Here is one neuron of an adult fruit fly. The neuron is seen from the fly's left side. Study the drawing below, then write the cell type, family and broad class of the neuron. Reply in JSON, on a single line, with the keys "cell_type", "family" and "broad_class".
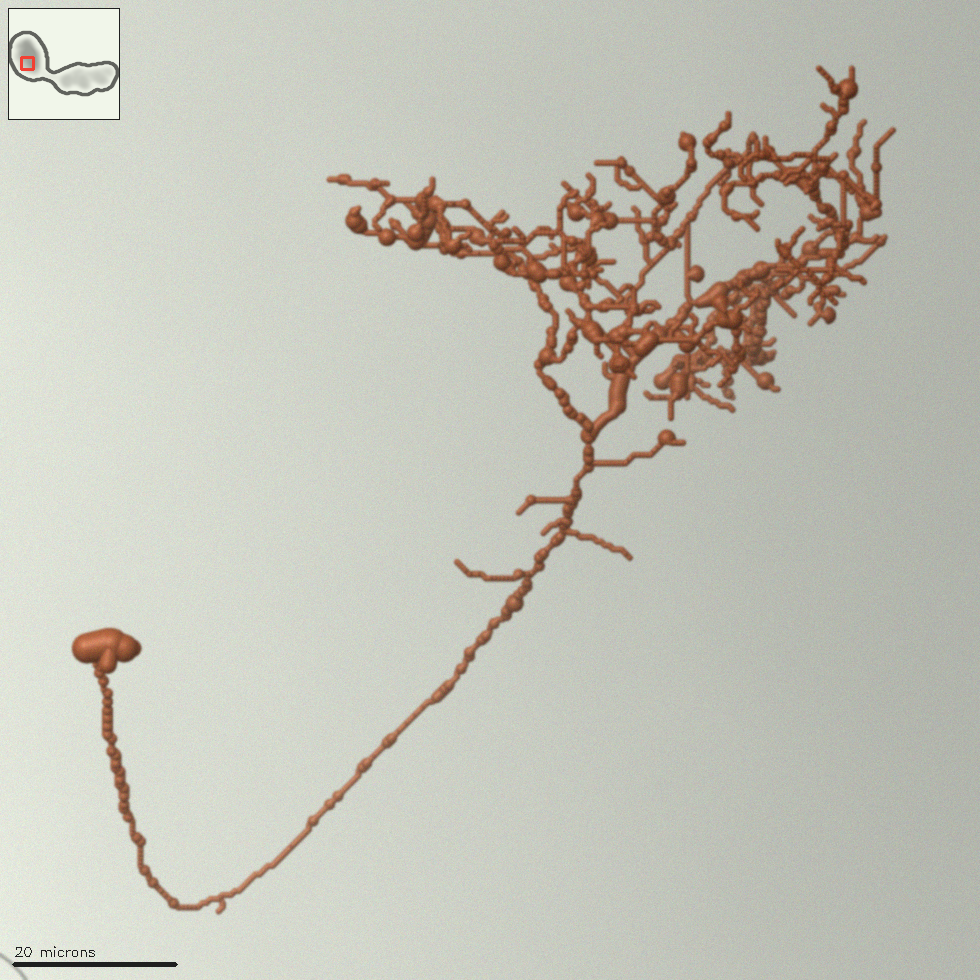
{"cell_type": "CB3381", "family": "hemilineage MD3", "broad_class": "central-brain intrinsic neuron"}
